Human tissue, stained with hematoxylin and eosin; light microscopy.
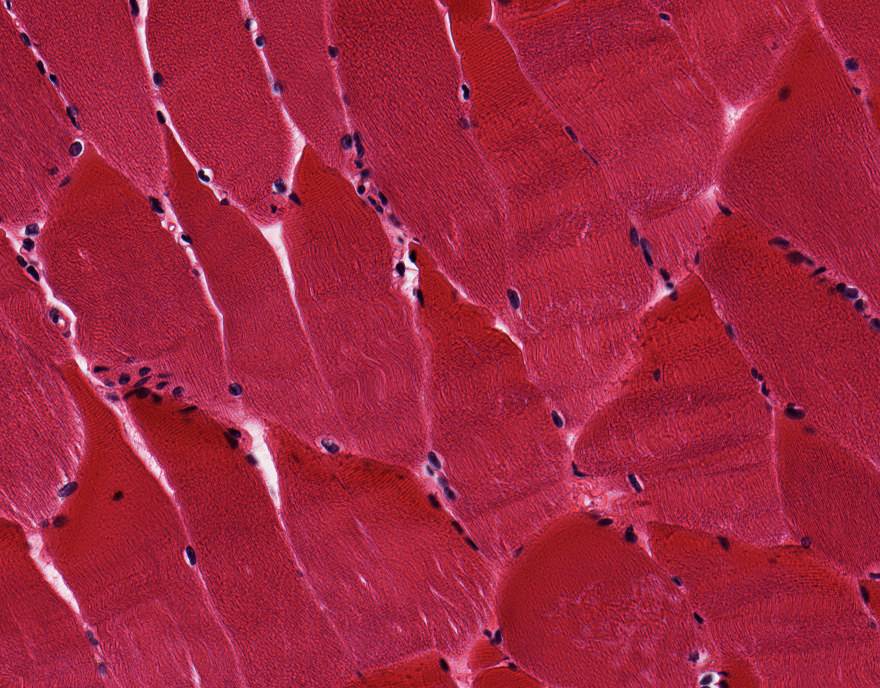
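Skeletal muscle. The fibre cytoplasm is deep red with fine parallel striations, and the nuclei are small, dark-staining and oval to flattened. Only thin strands of connective tissue separate the fibres, and no fat cells lie between them.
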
